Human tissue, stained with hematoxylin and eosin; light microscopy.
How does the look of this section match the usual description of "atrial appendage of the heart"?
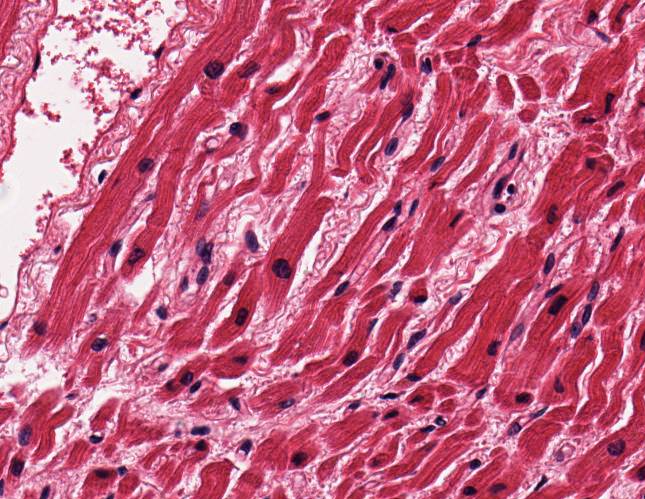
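What is shown is the atrial appendage of the heart. The muscle fibre nuclei lie centrally within the fibres.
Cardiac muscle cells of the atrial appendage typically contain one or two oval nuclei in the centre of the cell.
The central nuclei seen here agree with that. Across most of the field, however, the muscle fibres run in one direction, diagonally from lower left to upper right.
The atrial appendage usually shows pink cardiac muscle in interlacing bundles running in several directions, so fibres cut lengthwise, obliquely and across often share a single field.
A largely single orientation sits less well with that usual picture. The fibres also branch and join neighbouring fibres, and between them lies pale, loose, wispy connective tissue with small dark elongated nuclei.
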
